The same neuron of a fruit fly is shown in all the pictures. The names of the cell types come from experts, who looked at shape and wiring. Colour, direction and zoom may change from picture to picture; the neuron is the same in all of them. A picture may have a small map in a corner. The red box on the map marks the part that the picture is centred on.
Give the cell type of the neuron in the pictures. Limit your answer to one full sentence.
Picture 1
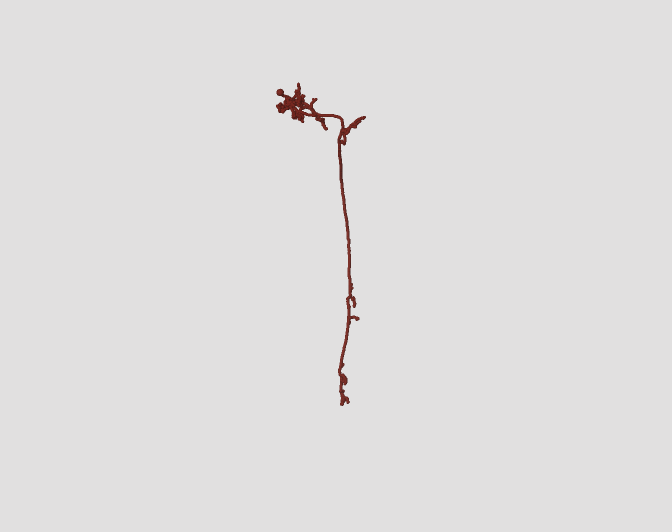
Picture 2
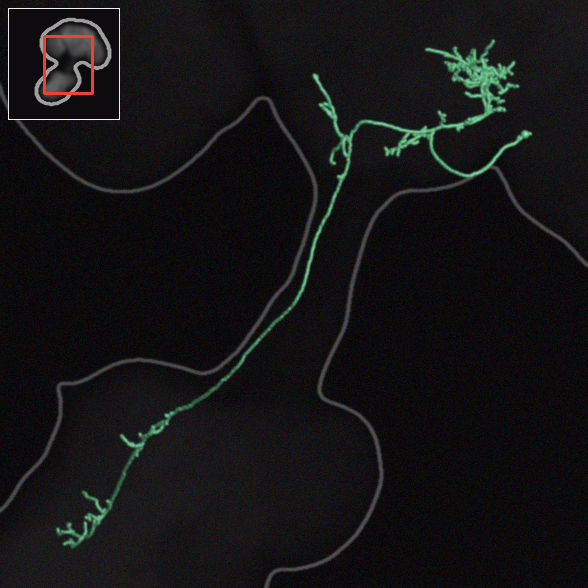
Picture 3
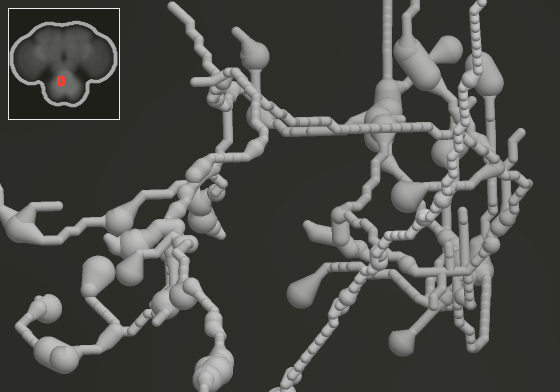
Typed by cell type, the neuron is DNg36_a.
